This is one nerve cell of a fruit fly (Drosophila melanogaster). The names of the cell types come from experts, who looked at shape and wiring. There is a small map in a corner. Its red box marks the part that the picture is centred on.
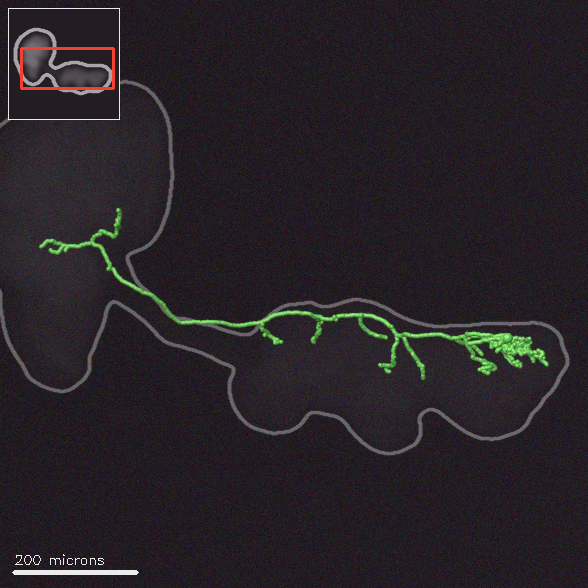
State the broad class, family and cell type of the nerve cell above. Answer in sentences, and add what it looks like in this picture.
It is an ascending neuron. Its family is hemilineage 19B. Its cell type is AN19B051. Its cell body lies on the right of the picture. From left to right in the picture it spans about 850 microns.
